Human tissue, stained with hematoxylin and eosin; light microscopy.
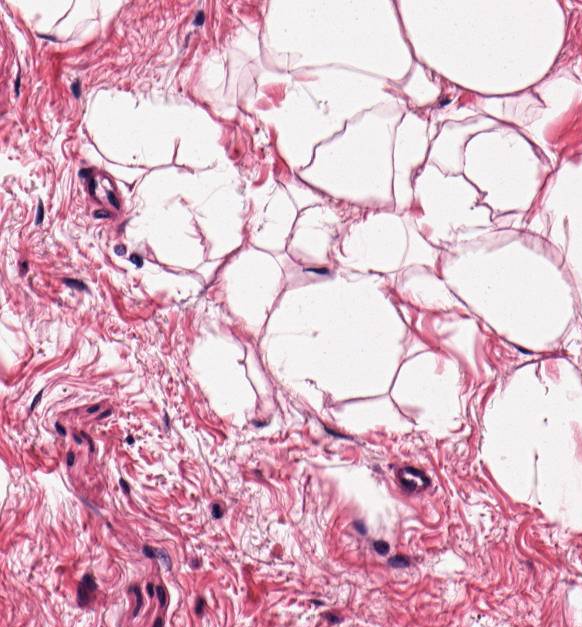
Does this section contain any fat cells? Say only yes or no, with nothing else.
Yes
